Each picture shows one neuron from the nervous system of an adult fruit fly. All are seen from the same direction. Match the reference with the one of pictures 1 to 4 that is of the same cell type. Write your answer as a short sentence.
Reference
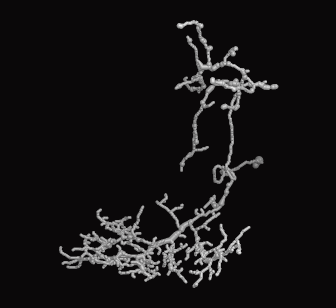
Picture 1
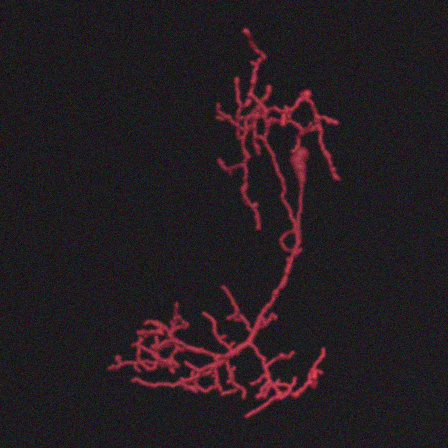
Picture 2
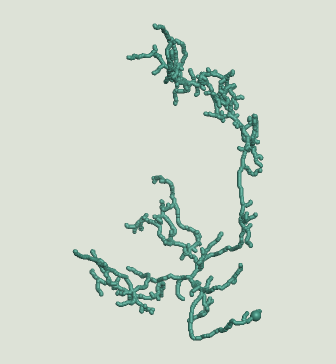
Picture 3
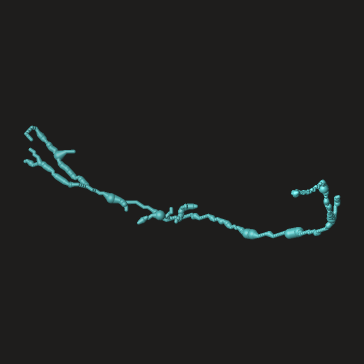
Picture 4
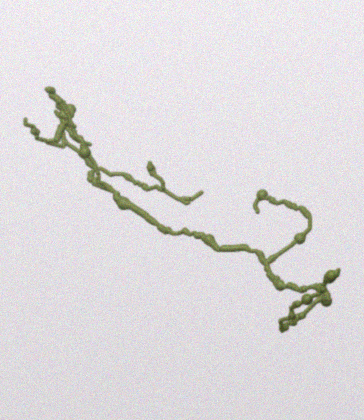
The neuron in picture 1 is of the same cell type.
